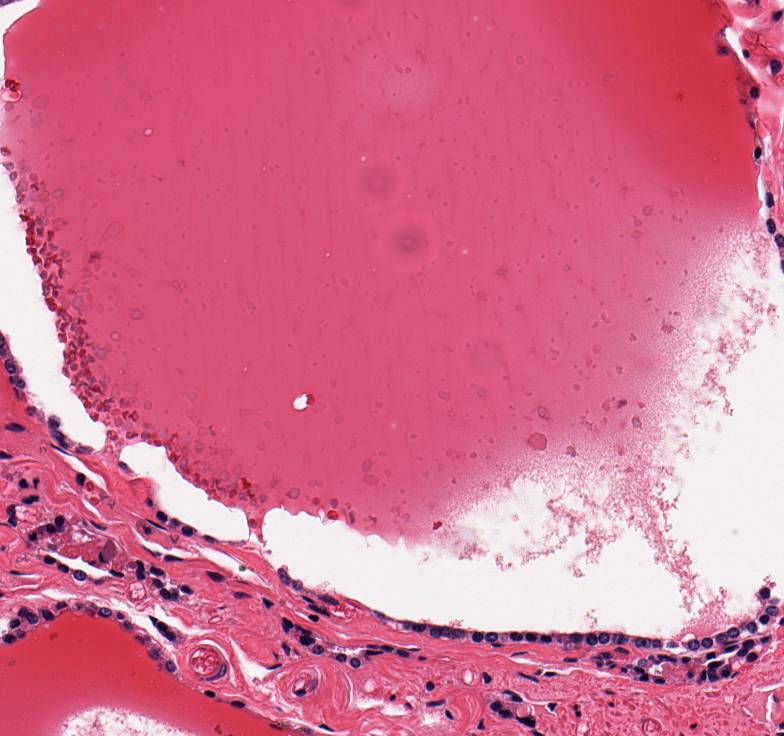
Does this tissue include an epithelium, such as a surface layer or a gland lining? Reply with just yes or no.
Yes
